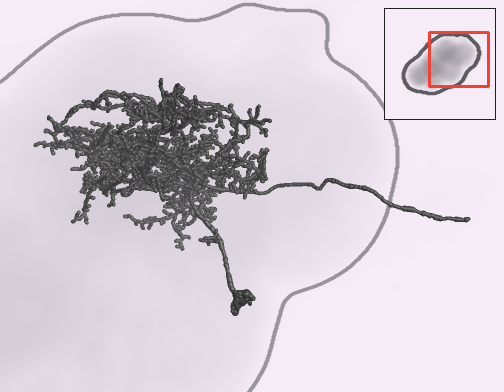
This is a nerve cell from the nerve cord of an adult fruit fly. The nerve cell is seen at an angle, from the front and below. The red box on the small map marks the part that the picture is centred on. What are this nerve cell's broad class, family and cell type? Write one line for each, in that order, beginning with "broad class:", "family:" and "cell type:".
broad class: motor neuron of the nerve cord
family: hemilineage 16B
cell type: tp2 MN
